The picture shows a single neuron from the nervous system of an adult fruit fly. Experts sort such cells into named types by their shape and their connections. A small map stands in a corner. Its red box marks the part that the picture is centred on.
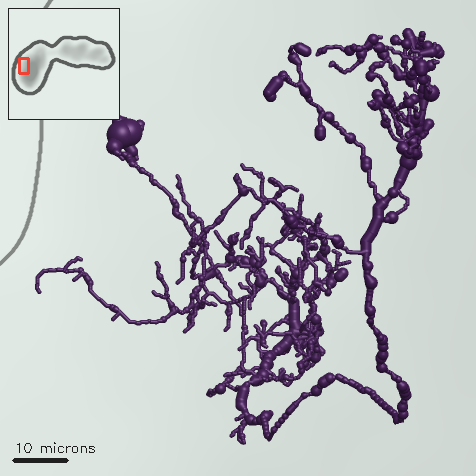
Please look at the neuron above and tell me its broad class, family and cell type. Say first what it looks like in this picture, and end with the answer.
By the scale bar it is about 80 microns tall in this view. Dozens of branch ends can be seen. Its broad class is central-brain intrinsic neuron. Its family is hemilineage ALv2. It is of cell type v2LN4.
